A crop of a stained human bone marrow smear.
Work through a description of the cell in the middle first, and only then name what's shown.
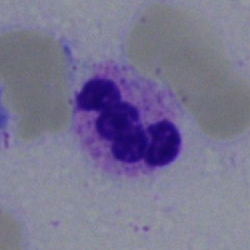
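You can see the outline's roughly round. The chromatin's dense and dark purple, and there aren't any nucleoli showing in the nucleus. That one's a segmented neutrophil.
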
